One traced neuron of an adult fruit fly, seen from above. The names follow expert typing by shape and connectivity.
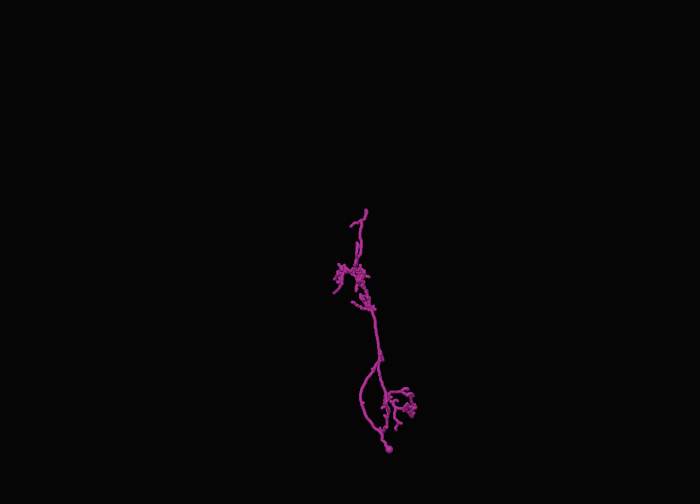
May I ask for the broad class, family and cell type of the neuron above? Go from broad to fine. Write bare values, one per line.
nerve-cord intrinsic neuron
hemilineage 21A
IN21A043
